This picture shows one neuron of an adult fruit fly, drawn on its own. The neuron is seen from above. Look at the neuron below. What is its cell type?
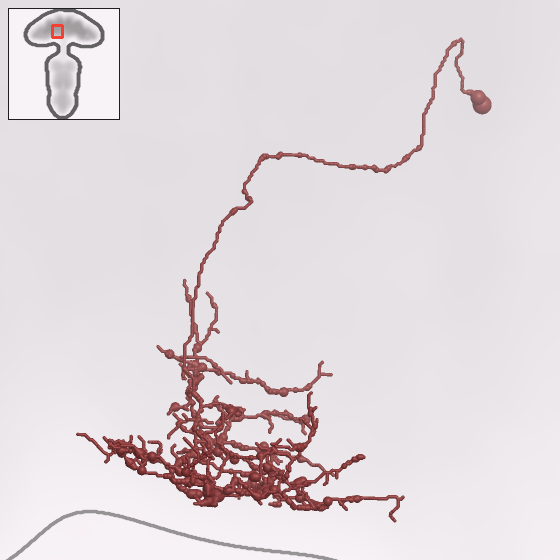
PS328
